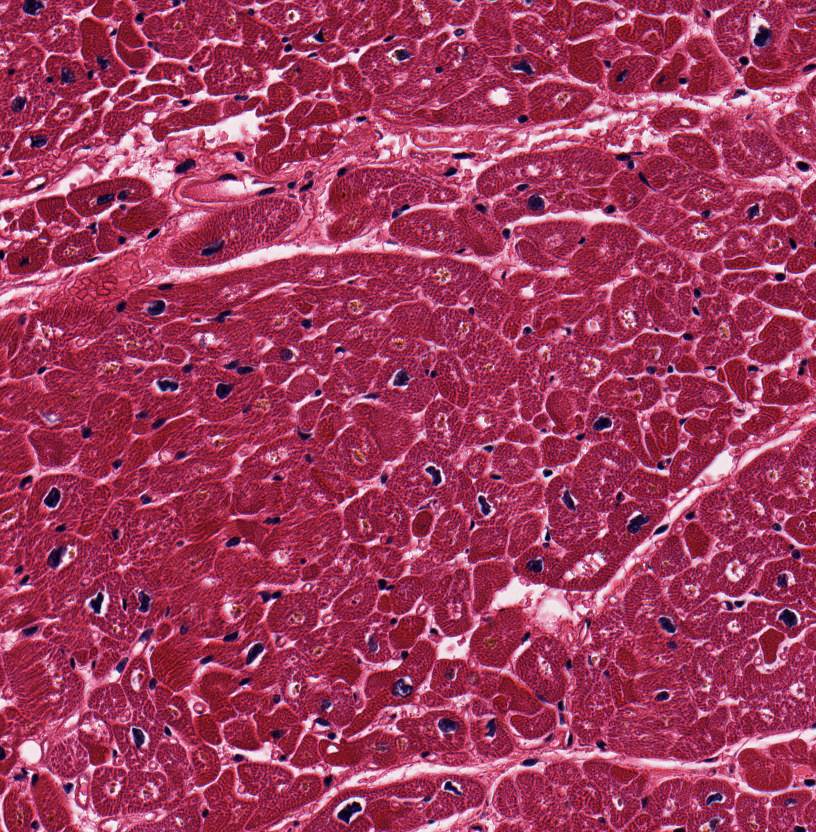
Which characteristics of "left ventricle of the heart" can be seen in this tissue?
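First, the nuclei: in this left ventricle of the heart, the muscle fibre nuclei lie centrally within the fibre profiles. Second, the surroundings of those nuclei: many are ringed by a pale zone holding fine golden-brown granules. Third, the cytoplasm of the fibres: deep pink and finely stippled. Fourth, the spaces between fibres: narrow, with small dark elongated nuclei lying in them.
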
